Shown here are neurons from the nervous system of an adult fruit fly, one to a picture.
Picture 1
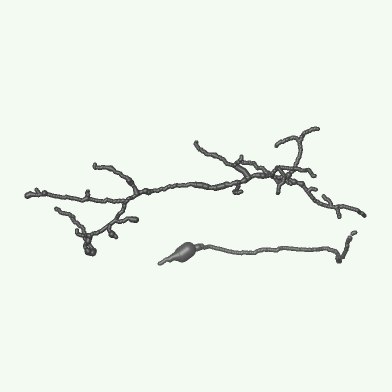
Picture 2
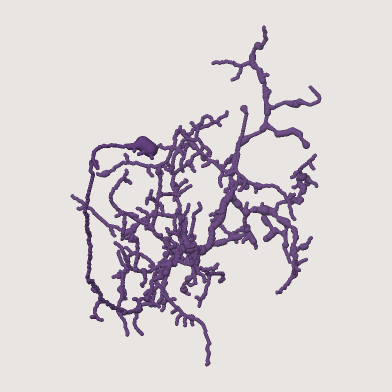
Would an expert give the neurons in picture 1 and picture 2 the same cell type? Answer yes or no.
no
